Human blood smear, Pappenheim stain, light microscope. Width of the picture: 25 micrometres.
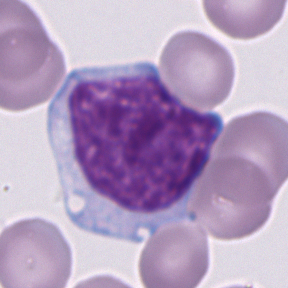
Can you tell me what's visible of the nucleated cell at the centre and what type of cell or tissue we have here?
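Look first at the edge of the cell: it is irregular and angular rather than smoothly round. The nucleus forms a single mass with no lobes. Around it the cytoplasm stains pale blue, and at the lower left you can find a small clear round spot. The cell you are looking at is a myeloblast.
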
